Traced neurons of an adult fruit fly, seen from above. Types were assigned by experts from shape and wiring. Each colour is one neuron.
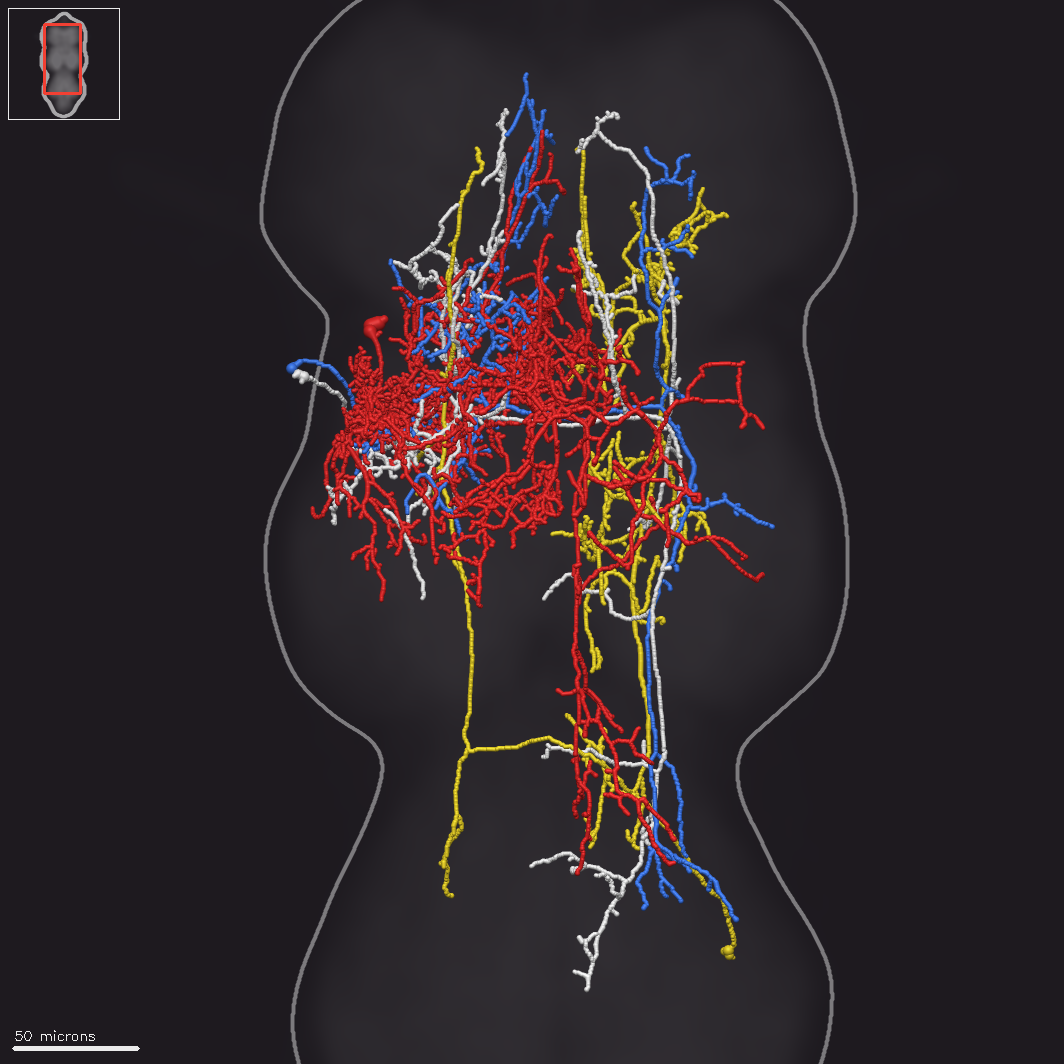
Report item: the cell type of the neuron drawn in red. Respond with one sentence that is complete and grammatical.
For this neuron, the cell type is IN08B006.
